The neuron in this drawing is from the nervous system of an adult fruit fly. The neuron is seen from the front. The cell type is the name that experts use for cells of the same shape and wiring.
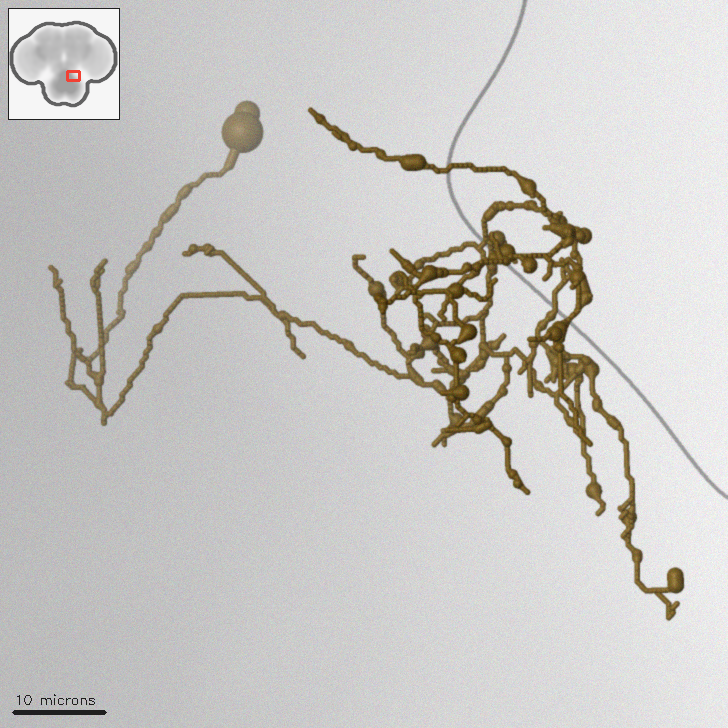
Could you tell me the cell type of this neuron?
IN03B088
